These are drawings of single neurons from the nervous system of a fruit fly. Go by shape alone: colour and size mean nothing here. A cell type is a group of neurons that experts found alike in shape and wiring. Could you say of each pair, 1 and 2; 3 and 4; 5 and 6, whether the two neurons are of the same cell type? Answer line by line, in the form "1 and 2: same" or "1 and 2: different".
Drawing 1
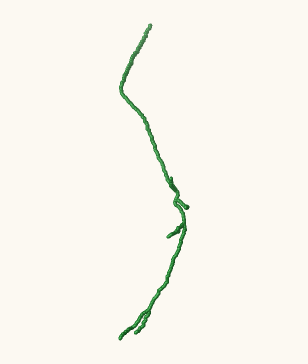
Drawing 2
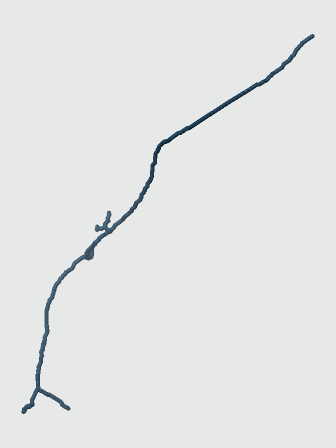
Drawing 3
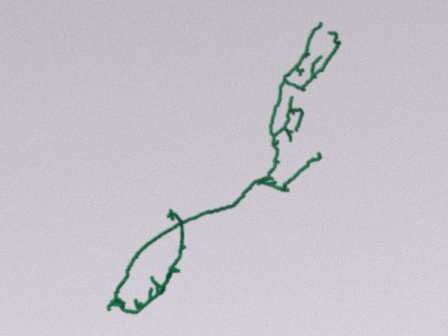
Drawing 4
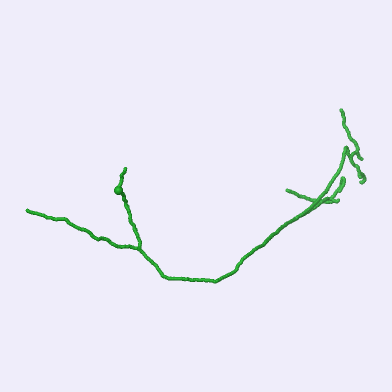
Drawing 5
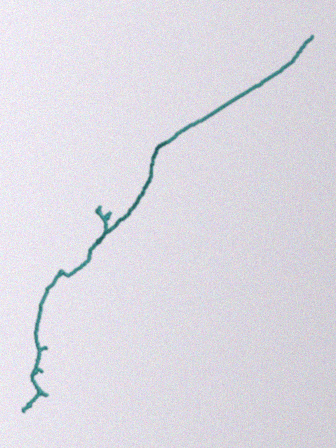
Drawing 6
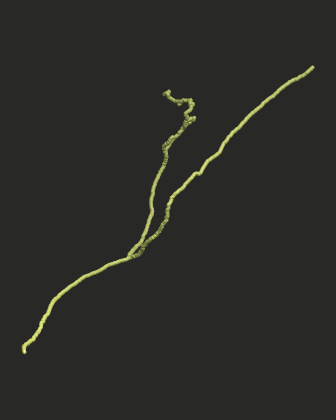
1 and 2: same
3 and 4: same
5 and 6: different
